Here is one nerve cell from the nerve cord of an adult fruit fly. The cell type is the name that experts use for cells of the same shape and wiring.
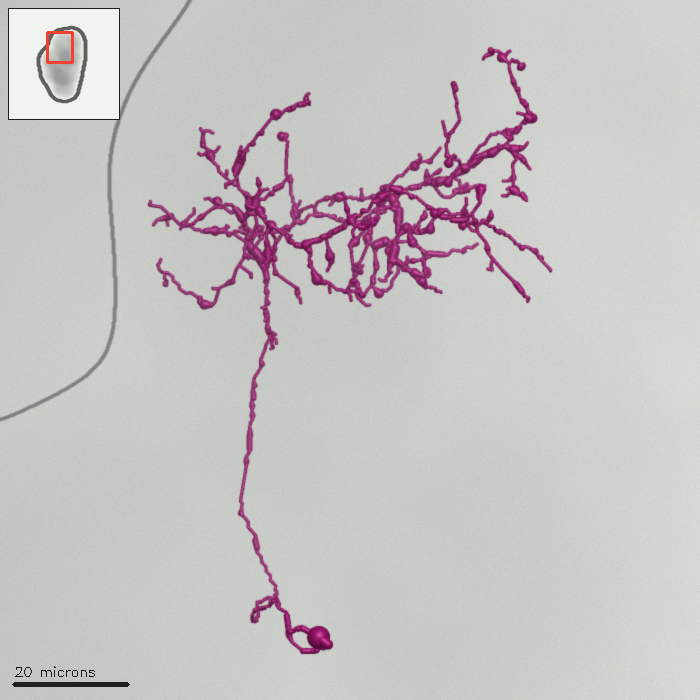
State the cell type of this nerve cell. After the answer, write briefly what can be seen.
The cell type is IN13B090. This is a nerve-cord intrinsic neuron. From top to bottom in the picture it spans about 110 microns. Dozens of branch ends can be seen.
